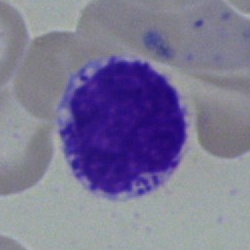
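Myelocyte, the central cell in a stained bone marrow smear. Its outline is round and its cytoplasm pale, with dark purple granules lying at the lower edge of the cell. No nucleoli are visible in the nucleus.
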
